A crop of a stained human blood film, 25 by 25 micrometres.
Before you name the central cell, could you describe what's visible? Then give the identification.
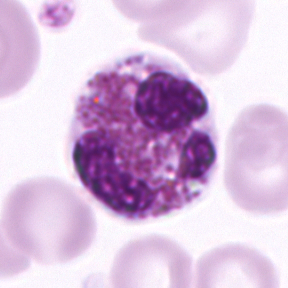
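The nucleus is divided into three separate lobes, the largest of which lies at the lower left of the cell. Many reddish-pink granules pack the cytoplasm, lying beside the nuclear lobes without hiding them. The cell measures about 14 micrometres across. The cell is an eosinophil.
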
